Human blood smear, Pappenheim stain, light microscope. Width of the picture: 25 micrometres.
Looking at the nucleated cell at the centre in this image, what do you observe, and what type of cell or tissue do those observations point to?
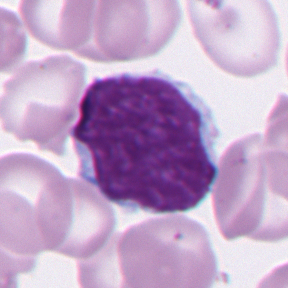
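See how pale blue the cytoplasm is here, and there aren't any granules in it. The nucleus takes up almost the whole cell, and its outline is irregular, a bit angular. That's a typical lymphocyte.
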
